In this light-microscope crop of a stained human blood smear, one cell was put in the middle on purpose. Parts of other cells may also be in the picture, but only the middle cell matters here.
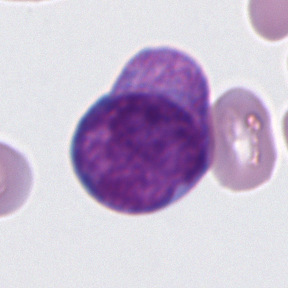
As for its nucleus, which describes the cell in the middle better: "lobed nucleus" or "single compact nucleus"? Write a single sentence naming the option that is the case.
The nucleus is one round, oval or kidney-shaped compact mass, not lobed or folded.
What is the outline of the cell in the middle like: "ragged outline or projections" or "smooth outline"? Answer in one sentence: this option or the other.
Along its outline, the cell is smooth, with no projections.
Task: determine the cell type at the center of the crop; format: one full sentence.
As for the cell in the middle, it is an atypical promyelocyte.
